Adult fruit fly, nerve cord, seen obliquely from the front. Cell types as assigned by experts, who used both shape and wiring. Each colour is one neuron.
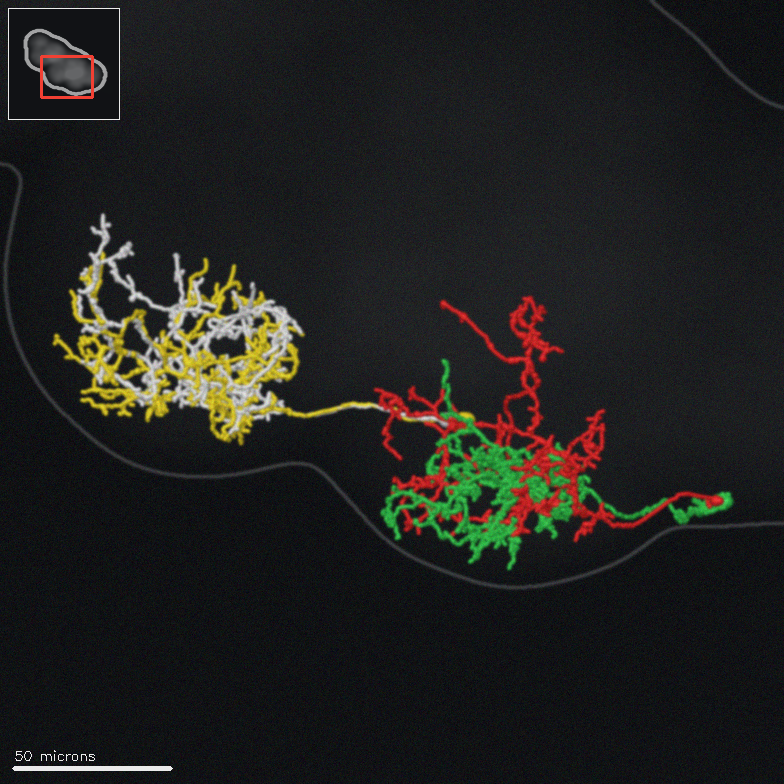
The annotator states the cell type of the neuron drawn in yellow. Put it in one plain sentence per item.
The cell type is IN13B056.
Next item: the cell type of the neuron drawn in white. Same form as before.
The cell type is IN13B073.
